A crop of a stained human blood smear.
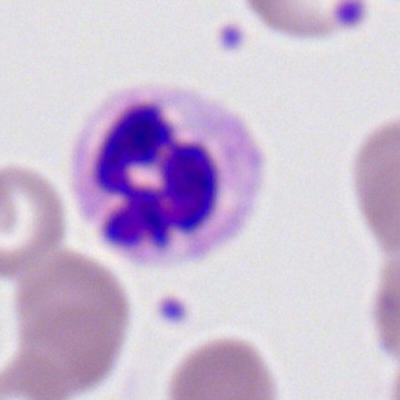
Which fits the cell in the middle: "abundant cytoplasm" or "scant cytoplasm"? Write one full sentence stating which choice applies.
It is abundant cytoplasm that surrounds the nucleus of this cell.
